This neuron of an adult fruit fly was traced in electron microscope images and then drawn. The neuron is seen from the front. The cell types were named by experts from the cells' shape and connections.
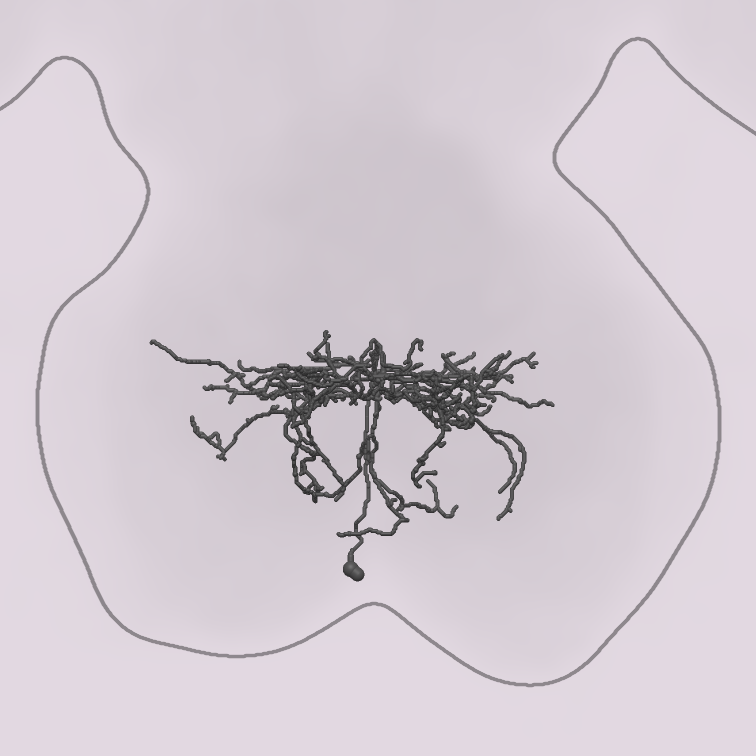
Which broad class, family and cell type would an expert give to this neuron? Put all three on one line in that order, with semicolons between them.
nerve-cord intrinsic neuron; hemilineage 00A; IN00A021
